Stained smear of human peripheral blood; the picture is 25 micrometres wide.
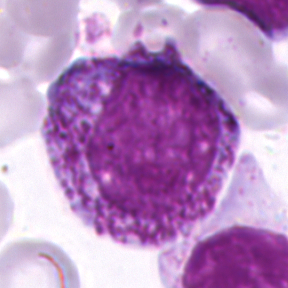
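Promyelocyte, the central cell in a stained peripheral blood smear. Outline: roughly round but slightly angular, with a few flattened sides, and small knob-like bumps projecting from the top edge. Chromatin: finely textured and fairly even, with no coarse dark clumps. Cytoplasm: crowded with coarse, dark purple granules.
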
